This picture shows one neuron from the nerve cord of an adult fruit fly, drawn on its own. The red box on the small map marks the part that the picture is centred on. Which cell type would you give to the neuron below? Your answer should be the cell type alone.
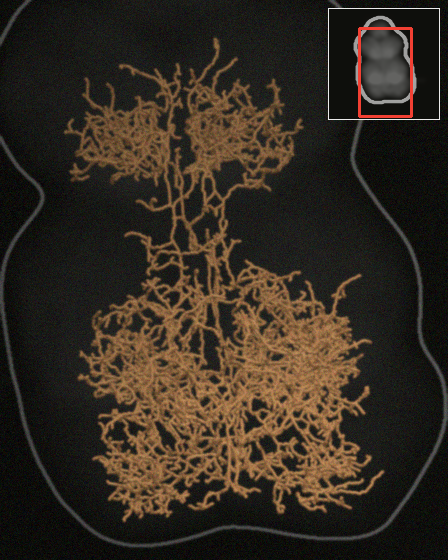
ANXXX005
